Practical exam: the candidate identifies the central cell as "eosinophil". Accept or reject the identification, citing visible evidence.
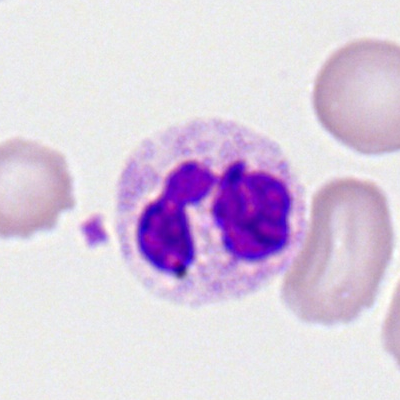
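The cell is roughly round in outline. Its nucleus falls into two main lobes, one on the left and one on the right, with dark purple, densely clumped chromatin and no visible nucleoli. The cytoplasm is plentiful and pale pinkish-lilac, filled with fine, small lilac granules.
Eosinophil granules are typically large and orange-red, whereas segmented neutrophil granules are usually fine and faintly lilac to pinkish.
The fine lilac granules here therefore speak against eosinophil and for segmented neutrophil.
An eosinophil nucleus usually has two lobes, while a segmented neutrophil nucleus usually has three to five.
The two lobes alone would thus fit eosinophil better, but they do not outweigh the granules. The cell is a segmented neutrophil, not an eosinophil.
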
